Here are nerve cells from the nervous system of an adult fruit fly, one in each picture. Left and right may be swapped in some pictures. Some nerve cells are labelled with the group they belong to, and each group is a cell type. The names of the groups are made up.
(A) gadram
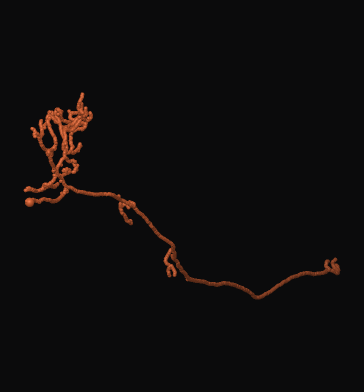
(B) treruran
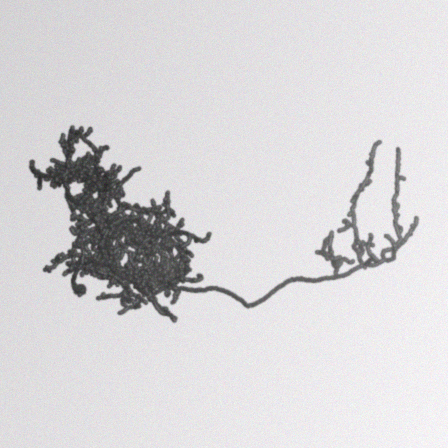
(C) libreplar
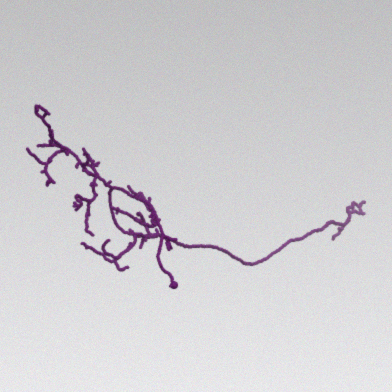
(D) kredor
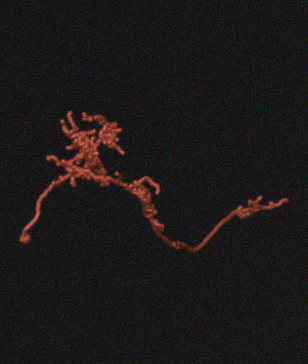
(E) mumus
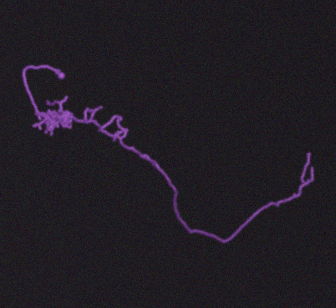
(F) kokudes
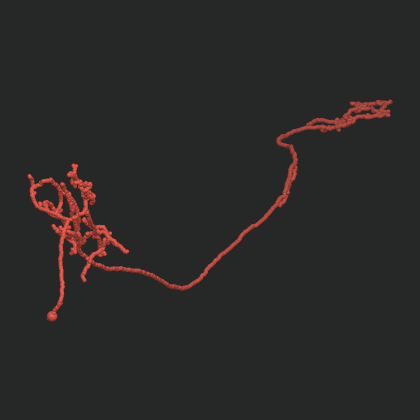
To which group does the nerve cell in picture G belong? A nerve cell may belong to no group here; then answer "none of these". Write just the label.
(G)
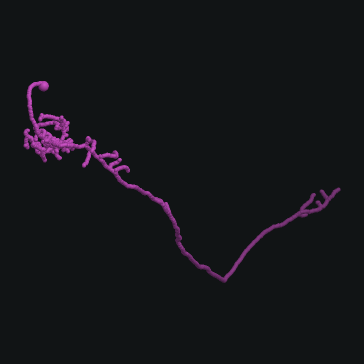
mumus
